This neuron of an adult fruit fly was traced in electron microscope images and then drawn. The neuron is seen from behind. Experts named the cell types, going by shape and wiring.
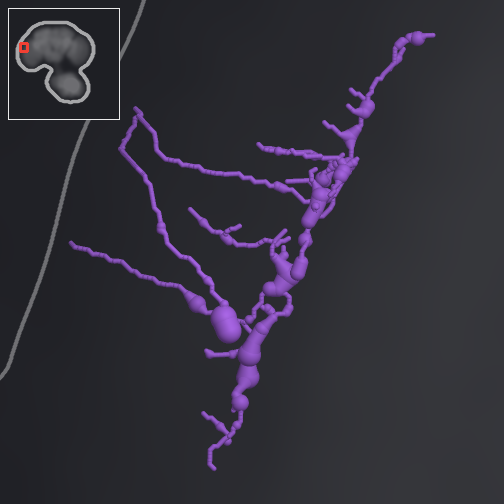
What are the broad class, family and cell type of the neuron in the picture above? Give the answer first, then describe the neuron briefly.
This is an optic-lobe intrinsic neuron. Its family is Dm. Its cell type is Dm-DRA2. As drawn here it is about as wide as it is tall.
